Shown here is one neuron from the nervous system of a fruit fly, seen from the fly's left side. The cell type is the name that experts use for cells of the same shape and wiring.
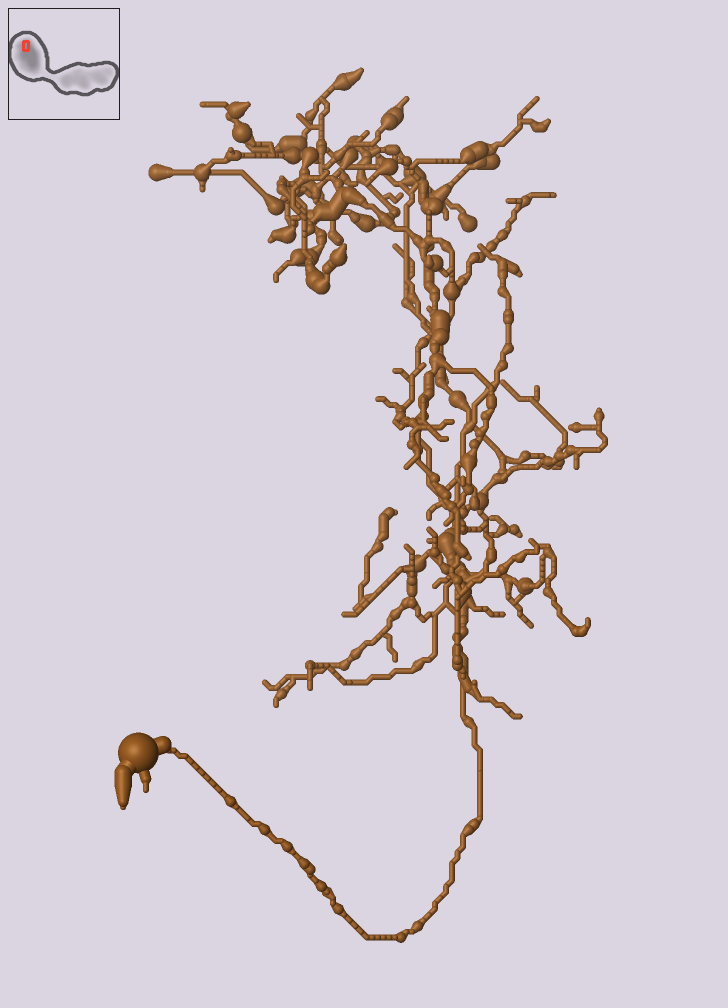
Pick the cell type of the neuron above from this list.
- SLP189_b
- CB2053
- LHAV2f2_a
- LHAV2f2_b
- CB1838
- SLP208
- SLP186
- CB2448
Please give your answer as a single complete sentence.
This neuron counts as a member of the cell type SLP186.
